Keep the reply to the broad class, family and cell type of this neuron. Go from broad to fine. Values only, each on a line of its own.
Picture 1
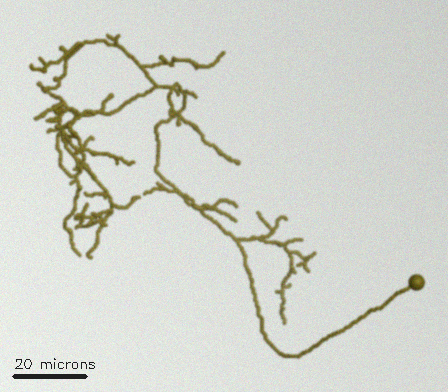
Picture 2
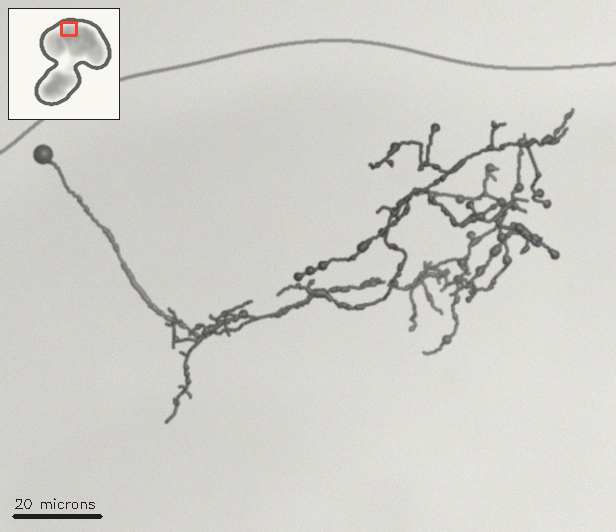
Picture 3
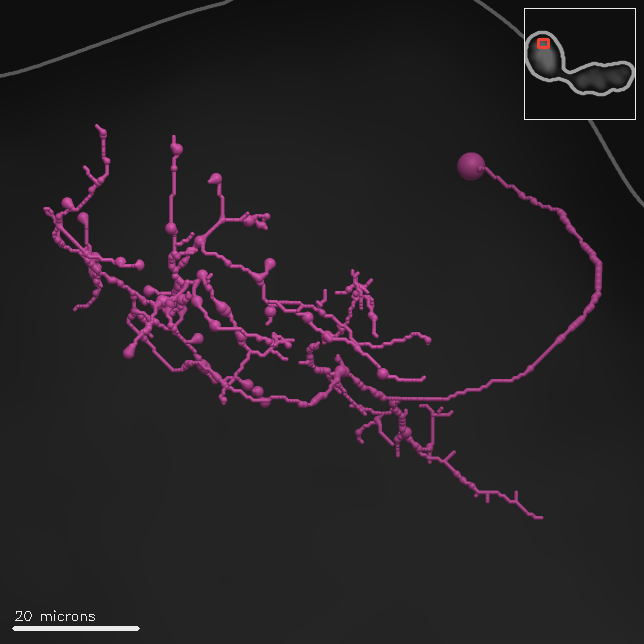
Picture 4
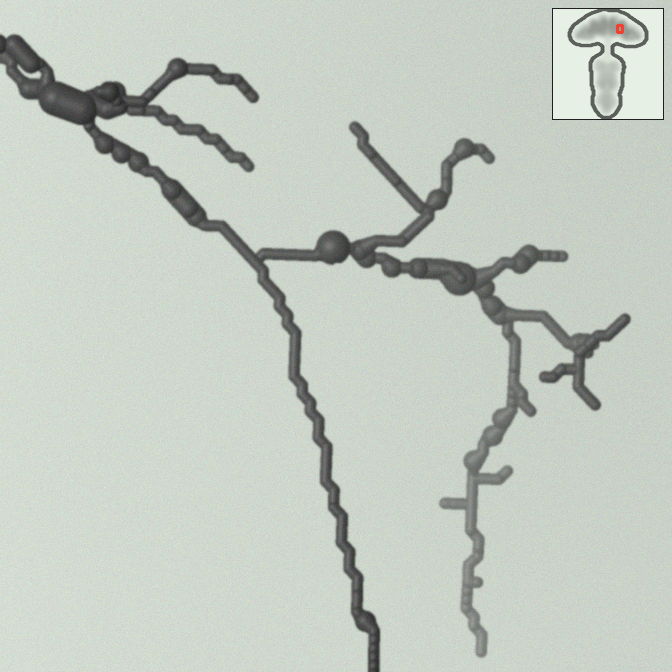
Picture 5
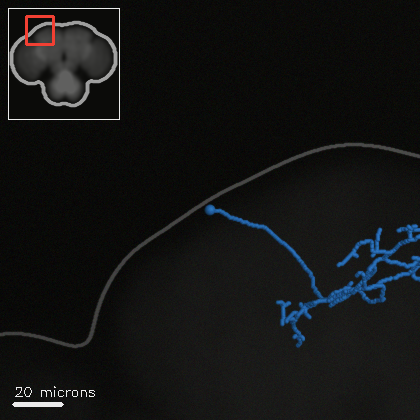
central-brain intrinsic neuron
hemilineage SLPad1_posterior
CB2937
